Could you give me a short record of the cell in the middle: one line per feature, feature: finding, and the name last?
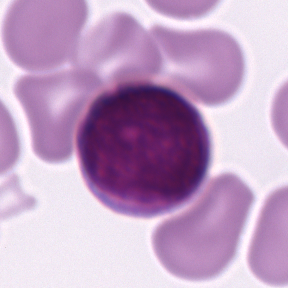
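Cytoplasm: thin rim around the nucleus
Rim: widest at the lower left
Granules: none visible
Vacuoles: none seen
Name: myeloblast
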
